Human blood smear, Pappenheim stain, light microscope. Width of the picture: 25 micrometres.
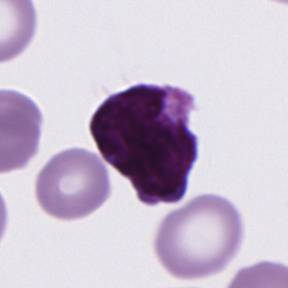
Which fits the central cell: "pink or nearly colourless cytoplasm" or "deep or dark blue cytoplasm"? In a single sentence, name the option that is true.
Neither blue nor grey is found in its cytoplasm, which is pink, salmon or almost colourless.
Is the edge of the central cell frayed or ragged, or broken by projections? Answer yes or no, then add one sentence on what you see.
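Yes. Faint fine threads extend from the upper left edge of the cell.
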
